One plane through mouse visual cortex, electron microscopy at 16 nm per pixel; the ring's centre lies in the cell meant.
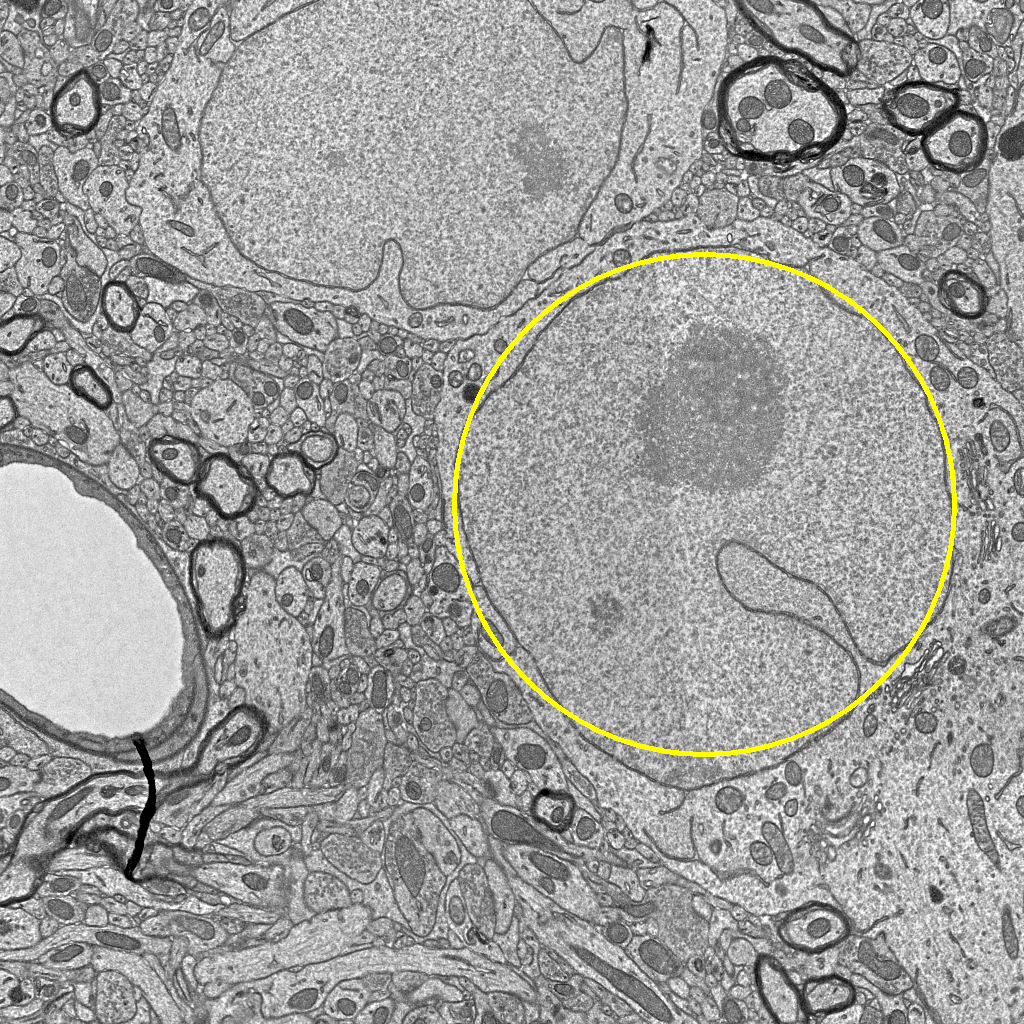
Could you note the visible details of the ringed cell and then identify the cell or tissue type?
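Look at the round nucleus: it's all in view, with one big dark nucleolus in its upper half. Golgi stacks sit just outside its lower right edge, and another cell body with a large pale nucleus is close by to the upper left. It's an excitatory neuron.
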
